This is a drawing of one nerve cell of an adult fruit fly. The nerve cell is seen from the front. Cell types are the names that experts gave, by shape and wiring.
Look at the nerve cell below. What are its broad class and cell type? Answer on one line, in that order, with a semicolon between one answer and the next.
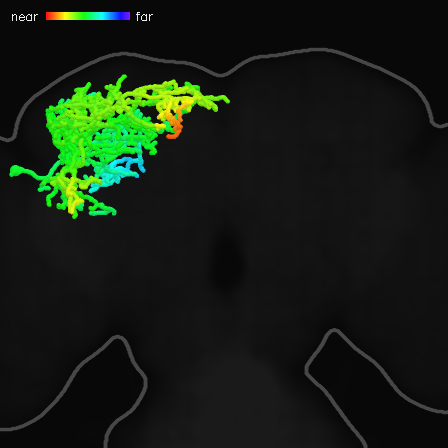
central-brain intrinsic neuron; SLP130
